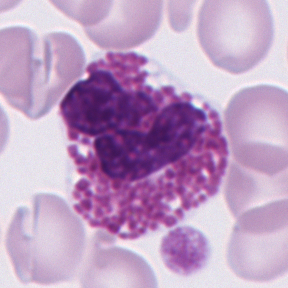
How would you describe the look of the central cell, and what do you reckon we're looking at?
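Roughly round in outline, the cell holds a nucleus with two lobes. Its chromatin is dark purple and coarsely clumped. The nucleus lies in the upper part of the cell, and a broader band of granules fills the region below it. The cell is an eosinophil.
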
